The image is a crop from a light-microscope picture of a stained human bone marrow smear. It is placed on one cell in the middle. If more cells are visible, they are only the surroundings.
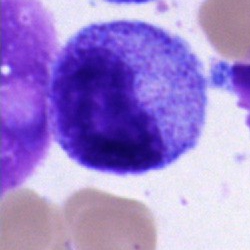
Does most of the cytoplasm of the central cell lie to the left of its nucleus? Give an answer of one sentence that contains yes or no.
No, the nucleus is shifted toward the left rather than the right.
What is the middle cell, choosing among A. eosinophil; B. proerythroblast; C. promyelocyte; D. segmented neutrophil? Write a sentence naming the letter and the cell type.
The cell centered in the crop is a promyelocyte, making option C the correct pick.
